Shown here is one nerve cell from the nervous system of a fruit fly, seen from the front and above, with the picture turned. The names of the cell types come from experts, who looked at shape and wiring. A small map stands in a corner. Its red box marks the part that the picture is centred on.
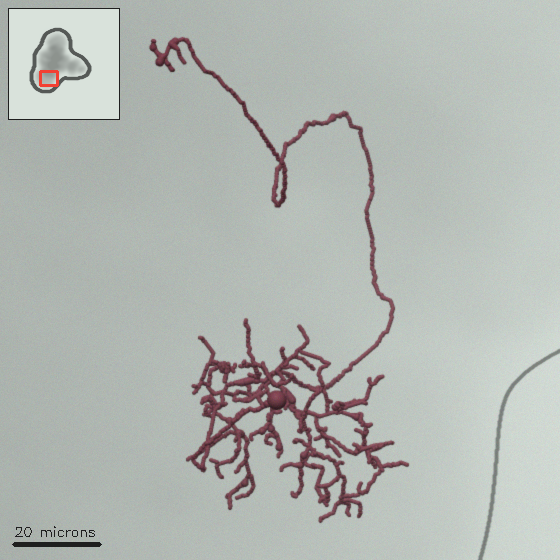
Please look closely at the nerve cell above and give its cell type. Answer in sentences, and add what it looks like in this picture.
Its cell type is MeTu3c. Its broad class is visual projection neuron. Its cell body lies at the bottom of the picture. By the scale bar it is about 110 microns tall in this view. Dozens of branch ends can be seen.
